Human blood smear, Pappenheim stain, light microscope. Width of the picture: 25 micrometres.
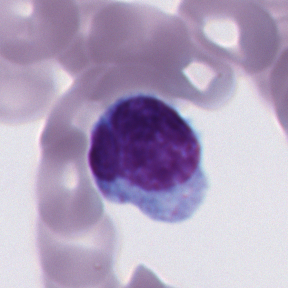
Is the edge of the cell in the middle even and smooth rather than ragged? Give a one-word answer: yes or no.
Yes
